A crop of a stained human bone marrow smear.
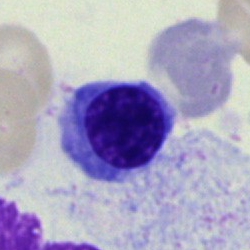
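Erythroblast, the cell in the middle of this stained human bone marrow smear. You'll notice its nucleus is pushed off-centre, toward the right of the cell. The chromatin is dense, dark purple and coarsely clumped, and the cytoplasm around it is a medium blue. The outline isn't smooth either; it's irregular and somewhat angular.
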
